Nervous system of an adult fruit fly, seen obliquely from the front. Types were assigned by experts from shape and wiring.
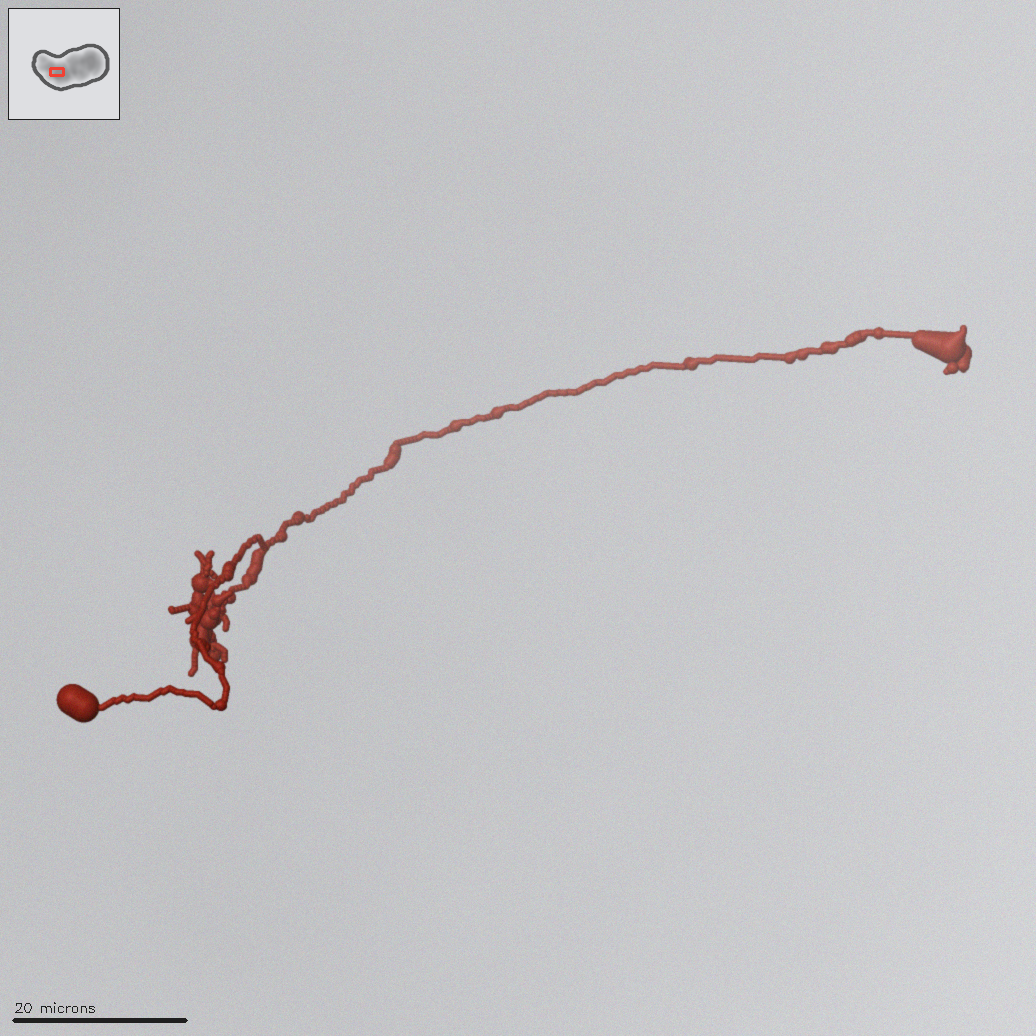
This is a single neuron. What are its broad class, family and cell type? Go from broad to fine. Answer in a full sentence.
An optic-lobe intrinsic neuron of the Tm family, type Tm9.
